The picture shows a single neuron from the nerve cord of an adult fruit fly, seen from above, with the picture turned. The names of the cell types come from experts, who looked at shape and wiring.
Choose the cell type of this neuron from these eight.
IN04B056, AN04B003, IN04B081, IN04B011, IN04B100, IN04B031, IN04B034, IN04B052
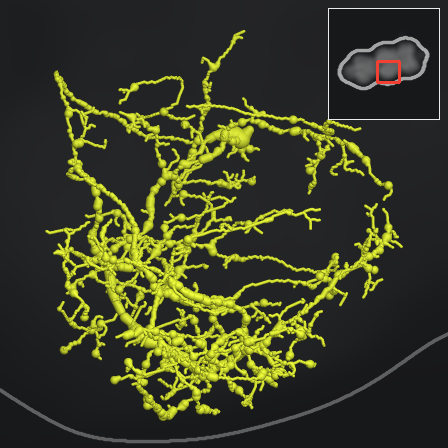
IN04B011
